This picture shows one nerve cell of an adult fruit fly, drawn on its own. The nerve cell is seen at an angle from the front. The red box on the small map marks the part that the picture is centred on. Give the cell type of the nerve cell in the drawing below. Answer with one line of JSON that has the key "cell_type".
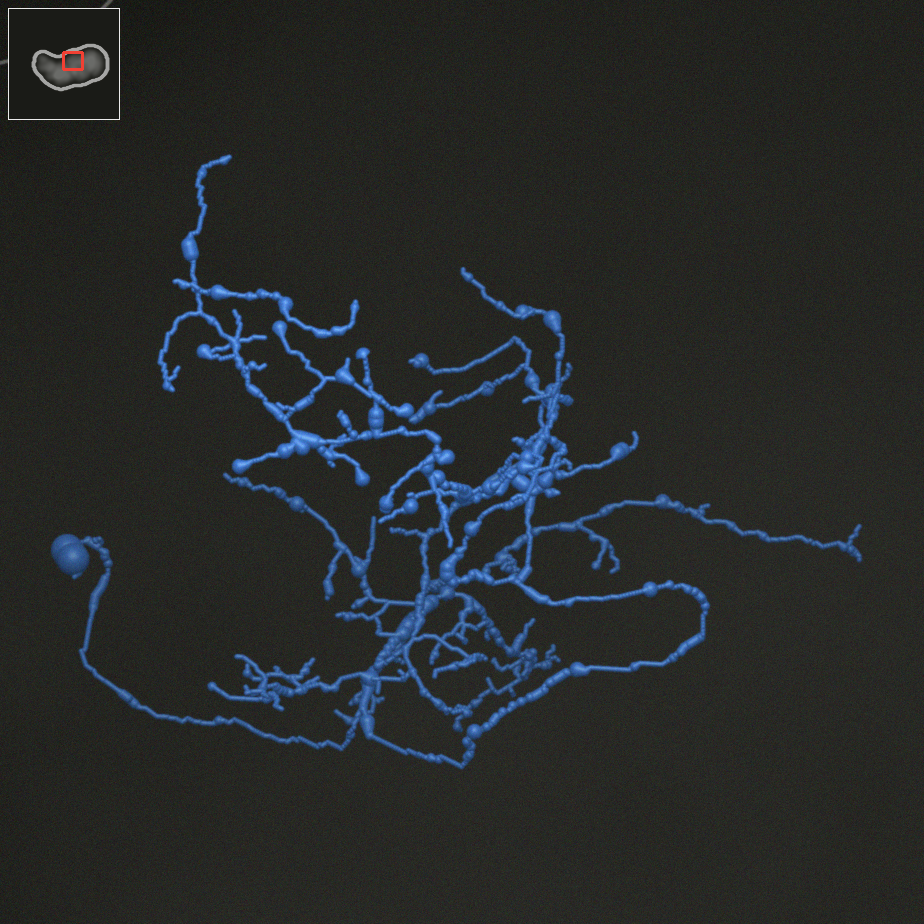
{"cell_type": "CL291"}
